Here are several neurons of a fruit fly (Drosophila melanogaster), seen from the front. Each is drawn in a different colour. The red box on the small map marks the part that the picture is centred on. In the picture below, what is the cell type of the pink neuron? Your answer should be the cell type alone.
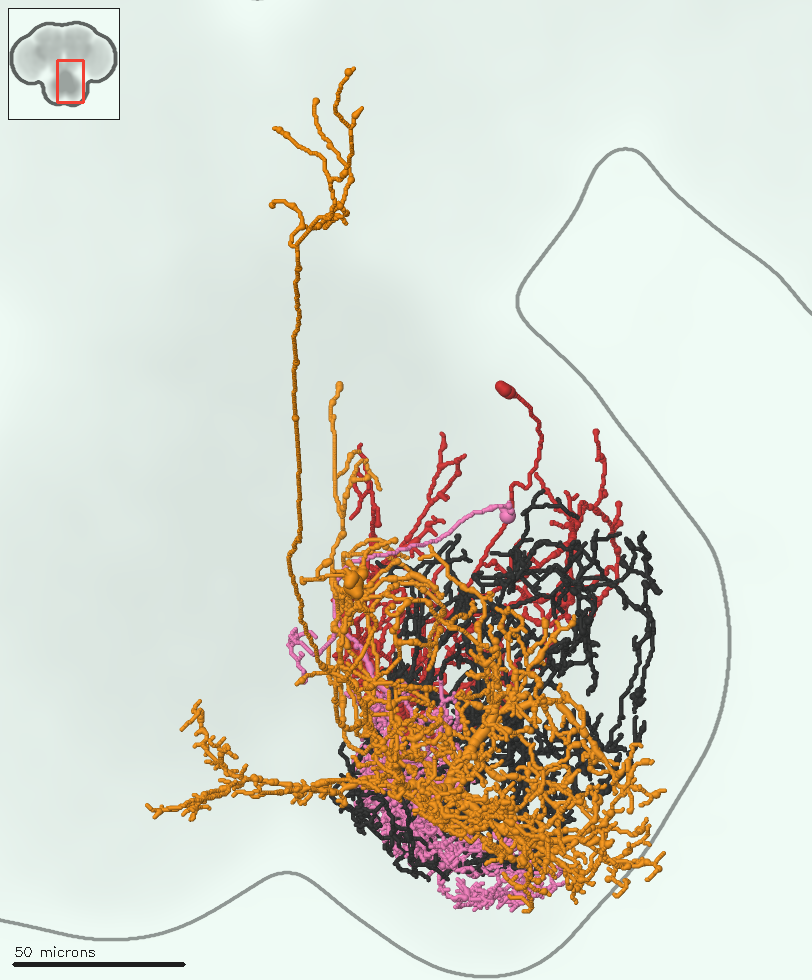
IN23B014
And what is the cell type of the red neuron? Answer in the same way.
IN17A028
